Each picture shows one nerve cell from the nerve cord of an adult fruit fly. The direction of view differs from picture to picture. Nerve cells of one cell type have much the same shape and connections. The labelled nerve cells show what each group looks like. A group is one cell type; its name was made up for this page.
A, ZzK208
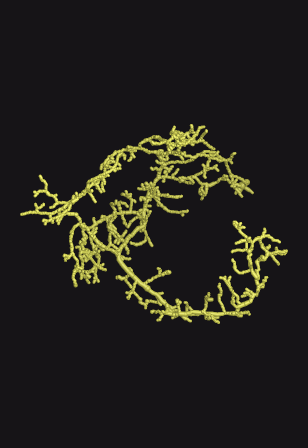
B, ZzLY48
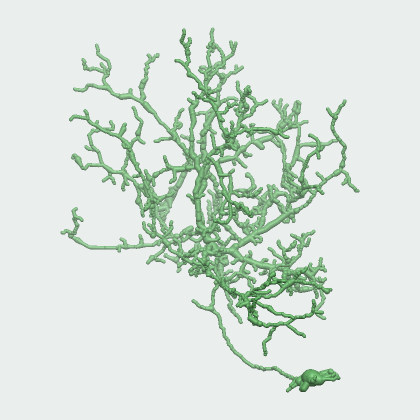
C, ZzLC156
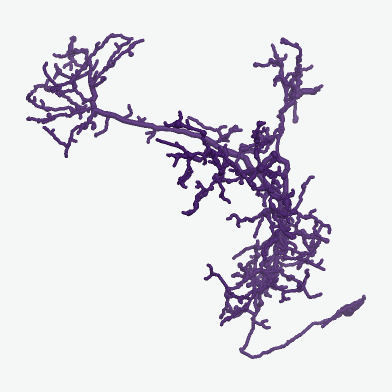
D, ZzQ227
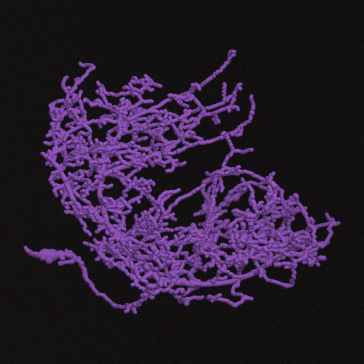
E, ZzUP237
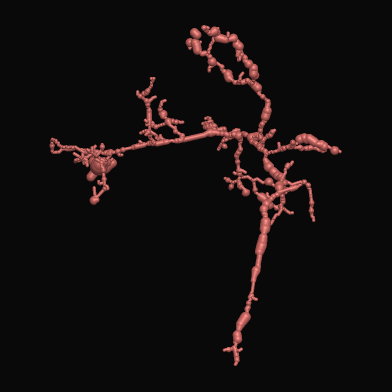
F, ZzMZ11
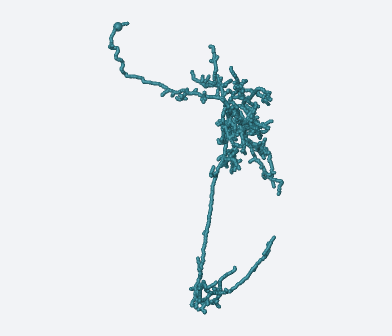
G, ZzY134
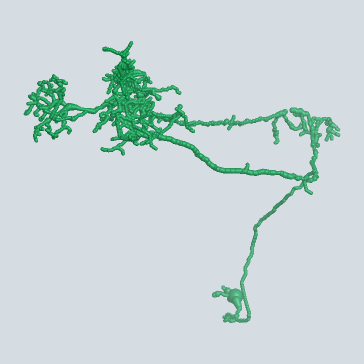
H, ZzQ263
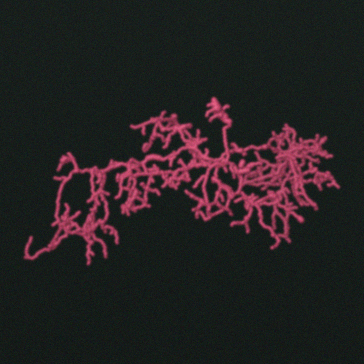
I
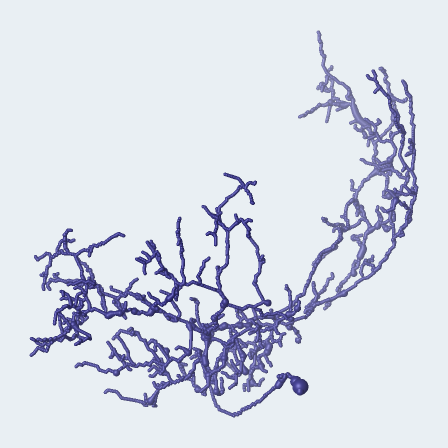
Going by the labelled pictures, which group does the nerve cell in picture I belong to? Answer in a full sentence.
It belongs to ZzQ263.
